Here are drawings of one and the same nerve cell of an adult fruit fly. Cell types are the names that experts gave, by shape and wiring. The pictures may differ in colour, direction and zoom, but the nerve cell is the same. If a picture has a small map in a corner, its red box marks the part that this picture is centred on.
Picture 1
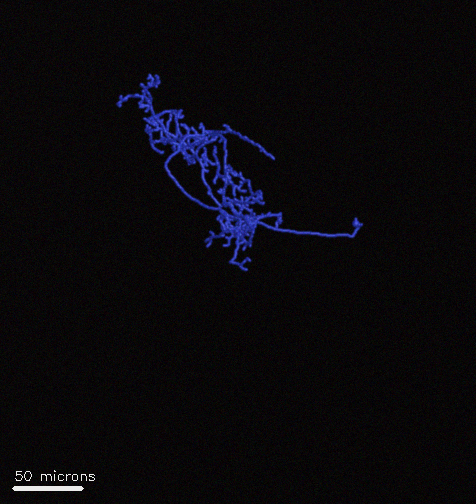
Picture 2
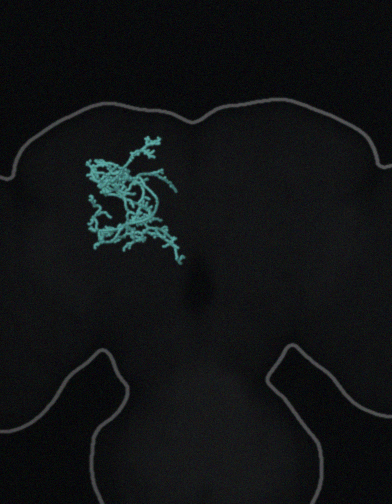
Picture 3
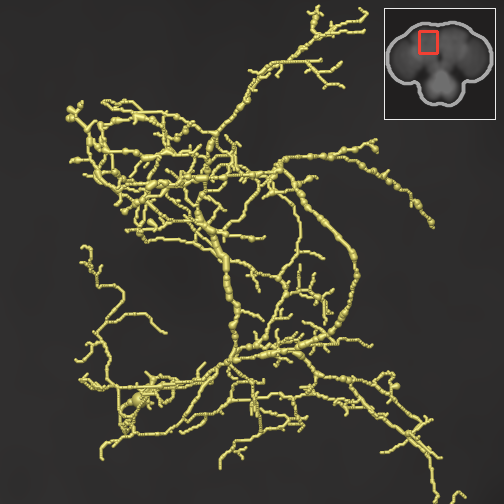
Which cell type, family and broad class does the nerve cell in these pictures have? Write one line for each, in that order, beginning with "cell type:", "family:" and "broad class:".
cell type: aIPg2
family: hemilineage VLPl&p1_posterior
broad class: central-brain intrinsic neuron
